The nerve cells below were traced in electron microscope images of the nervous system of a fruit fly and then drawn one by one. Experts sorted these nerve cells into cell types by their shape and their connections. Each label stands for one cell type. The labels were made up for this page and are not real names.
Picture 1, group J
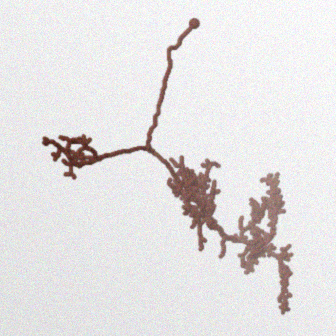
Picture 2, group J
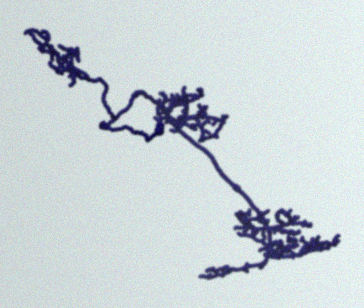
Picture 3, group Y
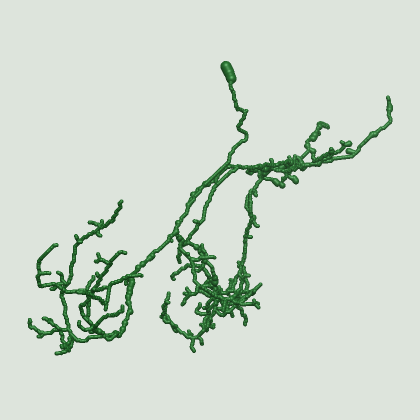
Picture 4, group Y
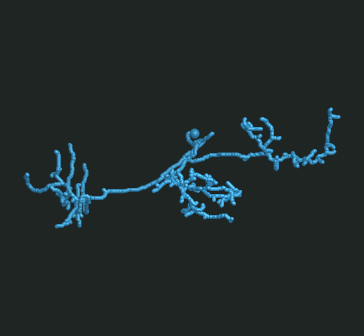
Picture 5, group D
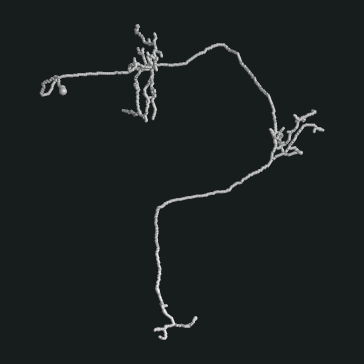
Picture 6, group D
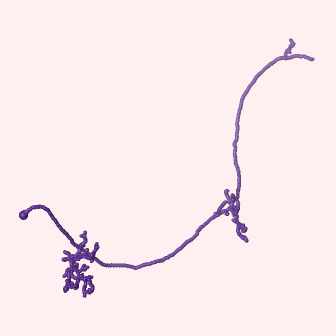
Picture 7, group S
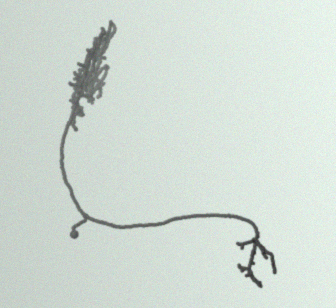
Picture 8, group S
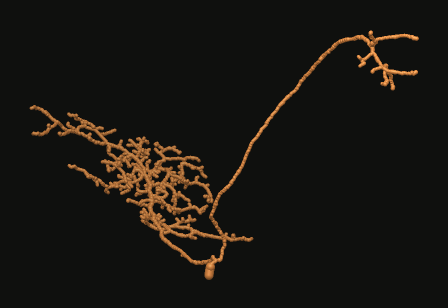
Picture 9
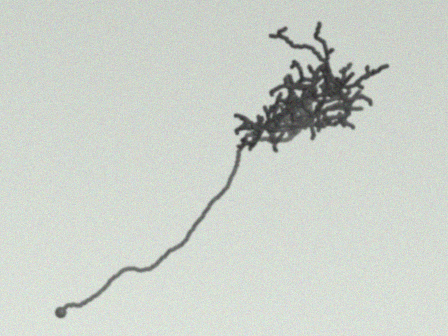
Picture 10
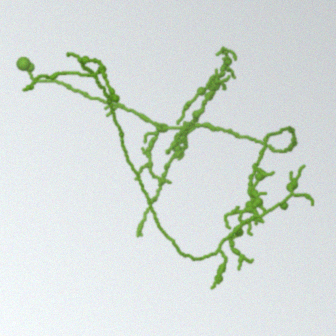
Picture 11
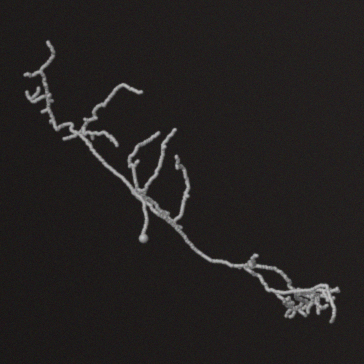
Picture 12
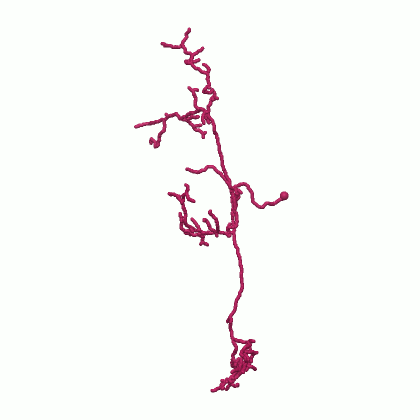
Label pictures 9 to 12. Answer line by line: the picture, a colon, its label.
9: group J
10: group D
11: group Y
12: group Y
